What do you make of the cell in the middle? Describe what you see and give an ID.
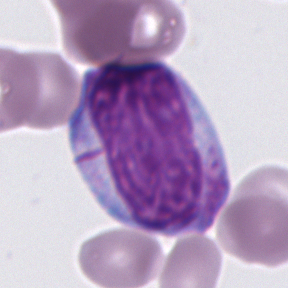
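Looking closely, a pale blue cytoplasmic rim, widest left of the nucleus, holds one thin reddish-purple line on that side. Red cells touch it at top, bottom and right. So: an atypical promyelocyte.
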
